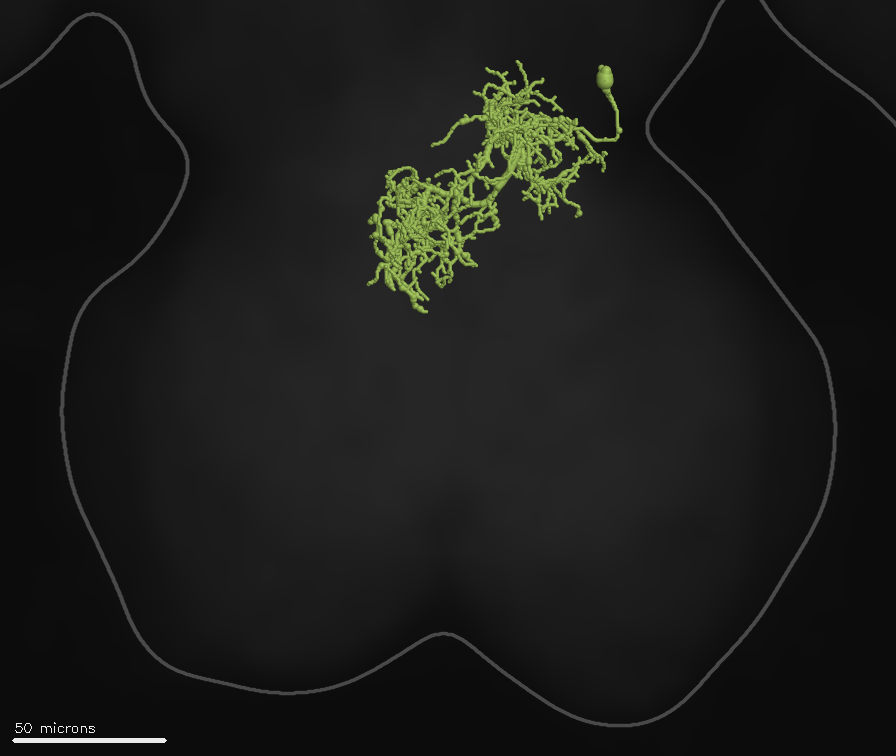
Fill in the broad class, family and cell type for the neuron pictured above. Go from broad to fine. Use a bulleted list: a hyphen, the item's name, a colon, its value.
- broad class: nerve-cord intrinsic neuron
- family: hemilineage 18B
- cell type: IN18B033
